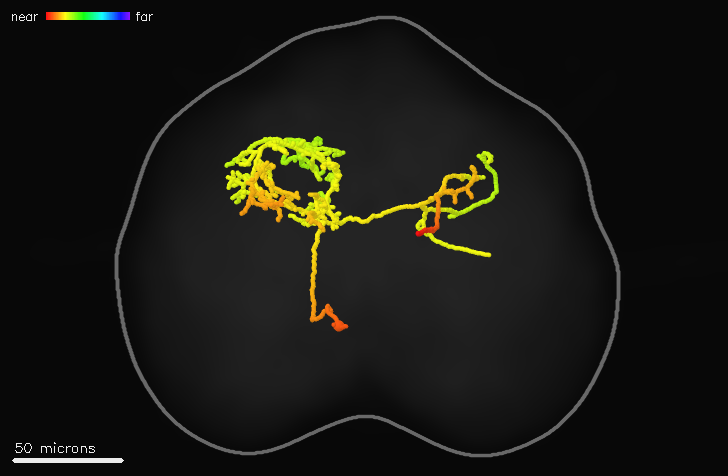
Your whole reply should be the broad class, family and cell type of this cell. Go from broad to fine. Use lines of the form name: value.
broad class: ascending neuron
family: hemilineage 07B
cell type: AN07B042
